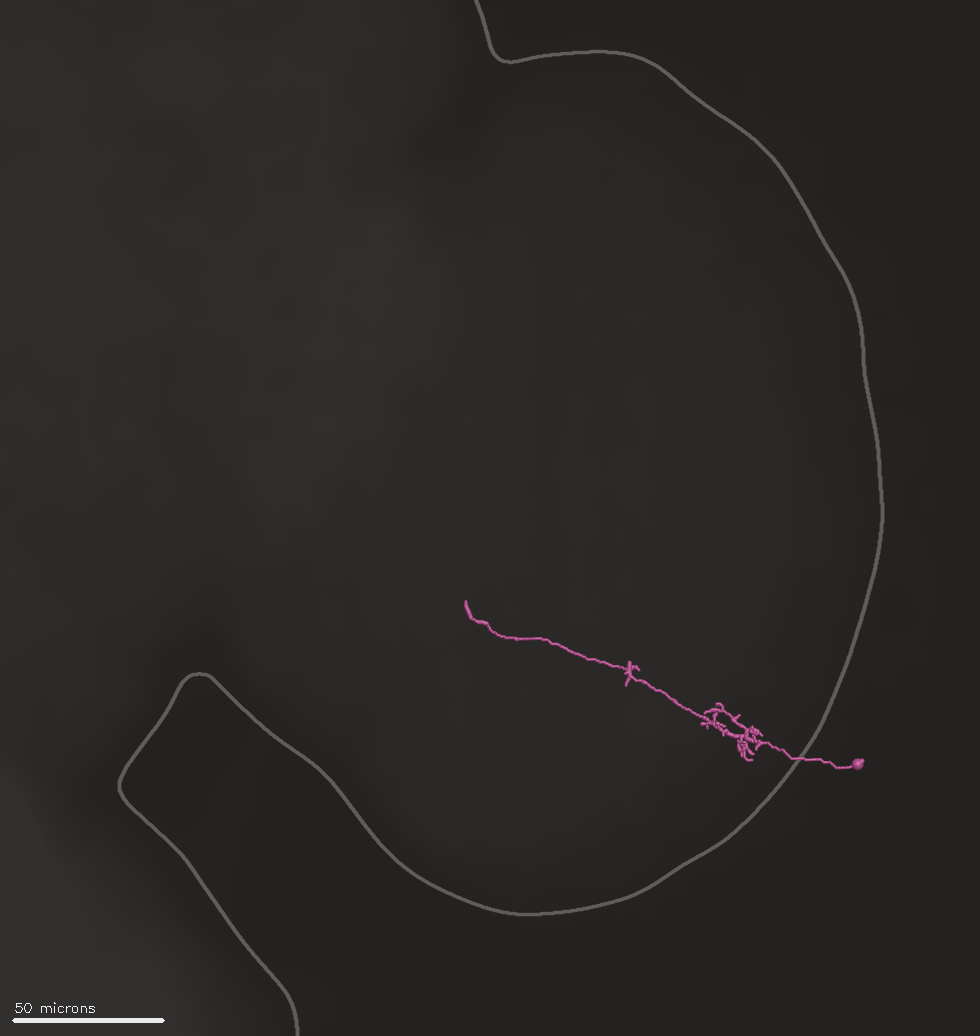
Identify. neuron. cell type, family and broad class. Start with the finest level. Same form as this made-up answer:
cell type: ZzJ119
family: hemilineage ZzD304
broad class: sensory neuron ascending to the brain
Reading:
cell type: Tm2
family: Tm
broad class: optic-lobe intrinsic neuron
